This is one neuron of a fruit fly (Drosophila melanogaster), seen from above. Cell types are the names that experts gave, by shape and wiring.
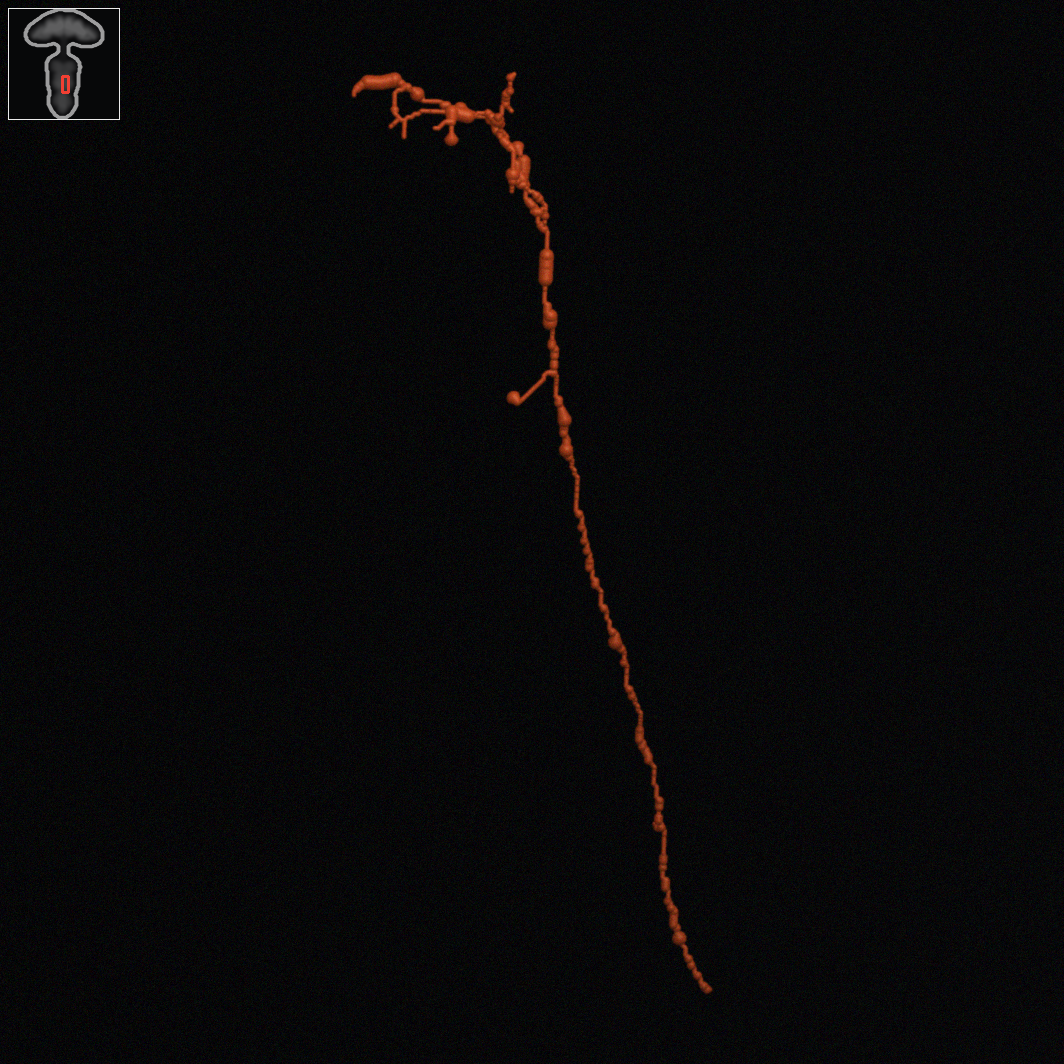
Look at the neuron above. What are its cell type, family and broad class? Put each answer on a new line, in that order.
SNpp59
class mechanosensory proprioceptive
sensory neuron entering the nerve cord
